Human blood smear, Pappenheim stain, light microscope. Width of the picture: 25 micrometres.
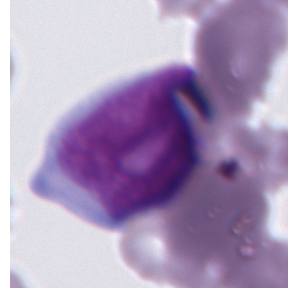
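Myeloblast, central nucleated cell, stained peripheral blood smear. Nucleus fills most of the cell. Chromatin fine and threadlike, not coarsely clumped. Paler area near the nuclear centre. Cell outline irregular, not round.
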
